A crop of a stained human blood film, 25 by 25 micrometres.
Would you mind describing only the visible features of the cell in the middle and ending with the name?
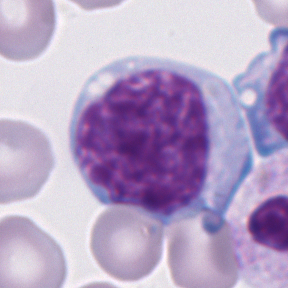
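First, position: the nucleus lies toward the left, so the band of cytoplasm is wider on the right side. Second, colour: the cytoplasm is pale greyish blue. Third, granules: none are seen in the cytoplasm. Fourth, vacuoles: a few small clear ones sit in the cytoplasm at the upper left. Last, size: the nucleus measures about 12 micrometres across. This cell is a myeloblast.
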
